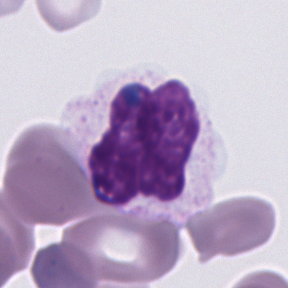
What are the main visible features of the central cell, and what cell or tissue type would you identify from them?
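Two large nuclear lobes lie side by side, their chromatin staining a dense dark purple. The cell outline is irregular with gentle bulges, and a small dark blue spot sits at the upper left edge of the nucleus. The cell is a segmented neutrophil.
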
